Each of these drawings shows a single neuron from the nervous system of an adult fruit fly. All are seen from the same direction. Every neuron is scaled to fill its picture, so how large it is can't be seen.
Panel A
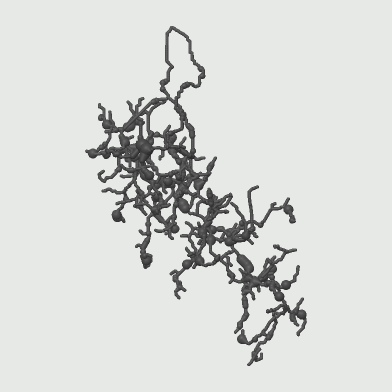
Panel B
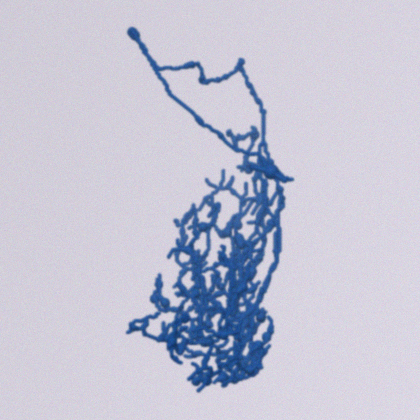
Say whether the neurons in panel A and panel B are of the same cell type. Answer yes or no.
no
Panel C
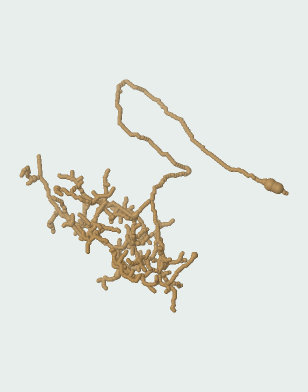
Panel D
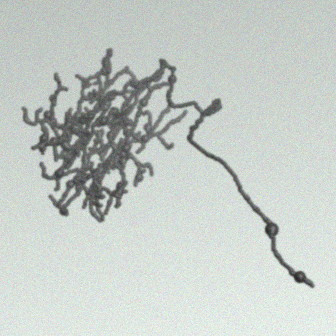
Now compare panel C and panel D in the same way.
yes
